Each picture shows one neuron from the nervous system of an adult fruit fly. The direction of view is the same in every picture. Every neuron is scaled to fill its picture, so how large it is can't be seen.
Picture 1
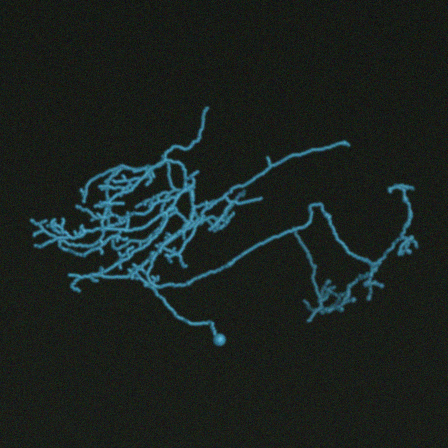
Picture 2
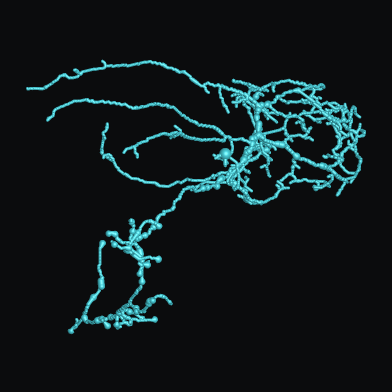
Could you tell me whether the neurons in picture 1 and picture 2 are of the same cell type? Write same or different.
same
